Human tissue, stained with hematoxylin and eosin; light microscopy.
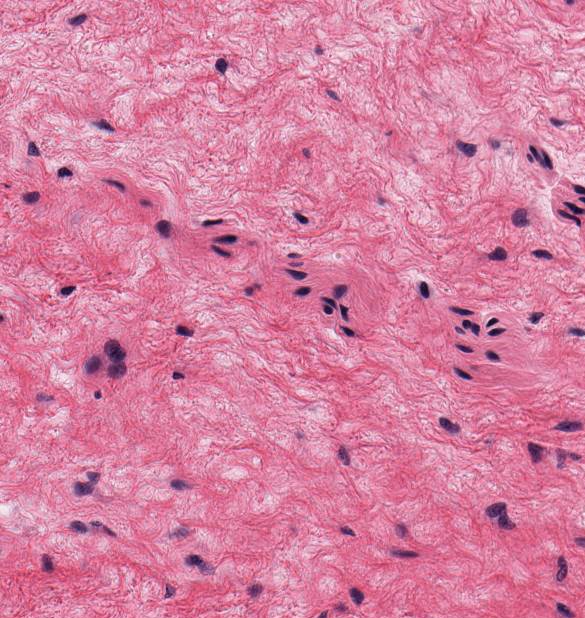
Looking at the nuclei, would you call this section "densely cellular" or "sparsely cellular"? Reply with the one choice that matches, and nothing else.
Sparsely cellular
